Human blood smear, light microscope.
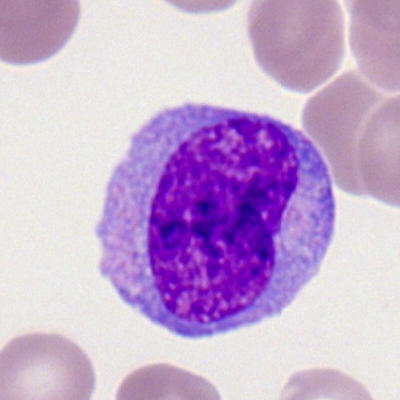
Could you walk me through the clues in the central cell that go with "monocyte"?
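The part that fits monocyte best is the fine pinkish-purple granules in the cytoplasm.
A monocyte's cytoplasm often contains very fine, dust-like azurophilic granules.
Beyond that, the cytoplasm is pale bluish-lilac, and its rim is wider on the left side of the nucleus than on the right. The cell's edge is also slightly uneven, most noticeably on the left.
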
